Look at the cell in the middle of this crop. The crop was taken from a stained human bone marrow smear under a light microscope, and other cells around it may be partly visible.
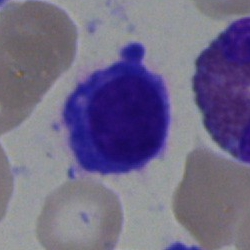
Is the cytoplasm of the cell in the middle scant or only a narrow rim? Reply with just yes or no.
Yes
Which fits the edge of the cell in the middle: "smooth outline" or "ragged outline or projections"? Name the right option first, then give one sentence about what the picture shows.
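Ragged outline or projections. A single small rounded bleb projects from the top of the cell.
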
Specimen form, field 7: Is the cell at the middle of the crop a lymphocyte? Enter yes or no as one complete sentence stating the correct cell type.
No, the centred cell is a plasma cell instead of a lymphocyte.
